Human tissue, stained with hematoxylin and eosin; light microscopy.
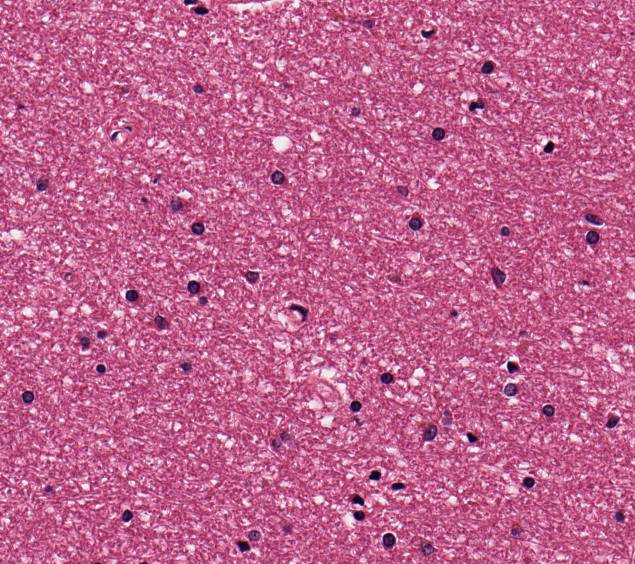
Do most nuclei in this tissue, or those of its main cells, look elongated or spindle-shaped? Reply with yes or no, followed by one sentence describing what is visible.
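No. Small, round, dark-staining nuclei are scattered singly across the matrix.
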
